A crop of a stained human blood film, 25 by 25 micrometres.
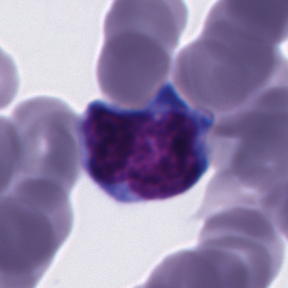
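Typical lymphocyte, the nucleated cell at the centre. Its nucleus fills most of the cell, with dark purple, coarsely clumped chromatin, and the cytoplasm is scant, just a narrow rim around it. Note the pointed projection sticking out from the upper right of the cell.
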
